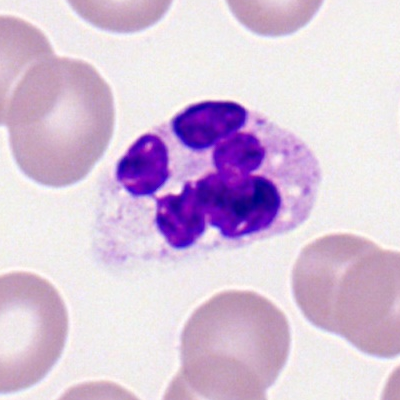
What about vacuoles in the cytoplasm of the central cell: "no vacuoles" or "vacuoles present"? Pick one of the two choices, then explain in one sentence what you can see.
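Vacuoles present. A few small clear vacuoles lie in the cytoplasm on the right side of the cell.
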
